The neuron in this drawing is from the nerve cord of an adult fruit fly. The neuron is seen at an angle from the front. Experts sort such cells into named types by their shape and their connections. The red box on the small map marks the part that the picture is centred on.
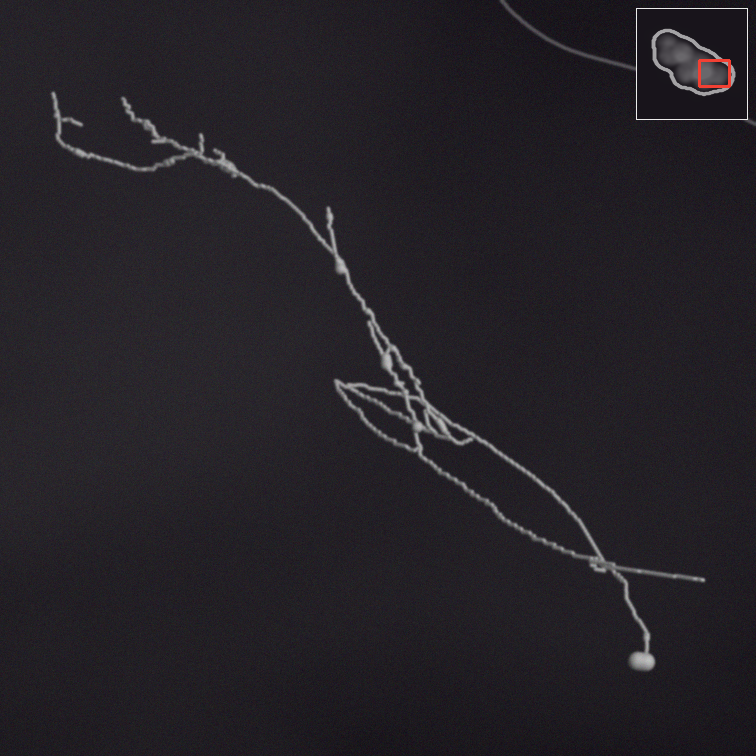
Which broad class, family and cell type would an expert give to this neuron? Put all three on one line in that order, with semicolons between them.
ascending neuron; hemilineage 08B; AN08B113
